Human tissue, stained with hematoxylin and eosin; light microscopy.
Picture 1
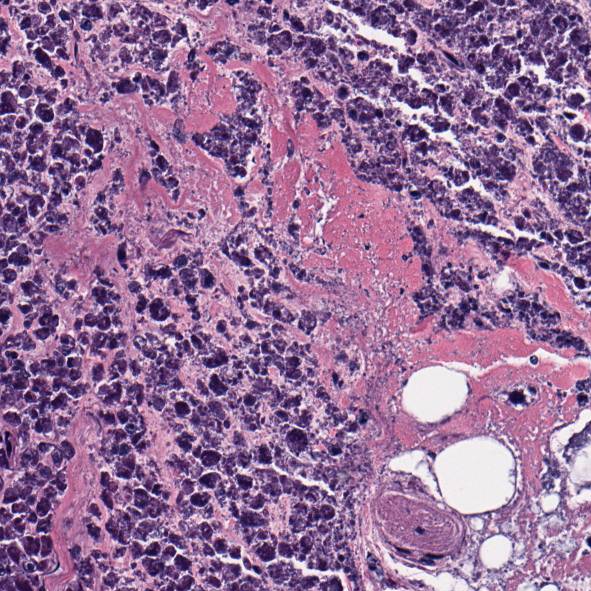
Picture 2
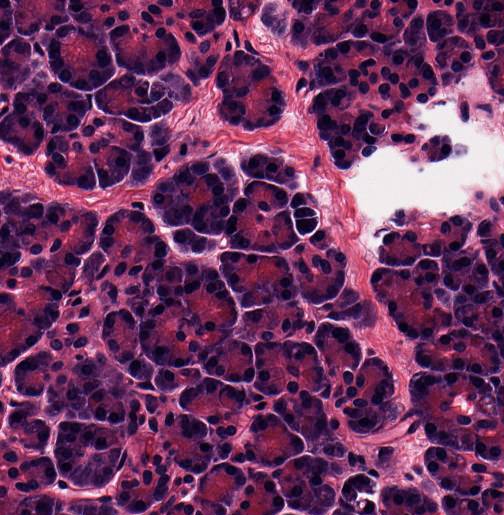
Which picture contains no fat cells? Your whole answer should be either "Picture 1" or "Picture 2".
Picture 2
